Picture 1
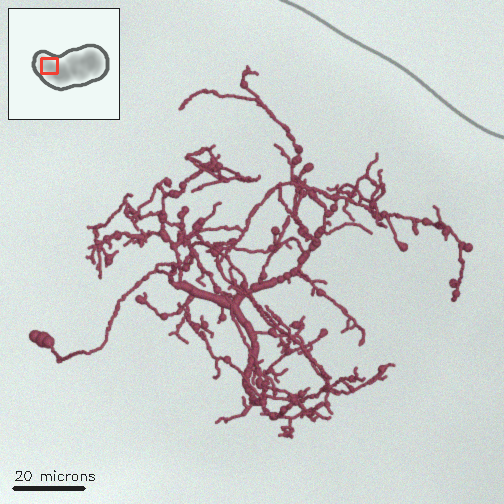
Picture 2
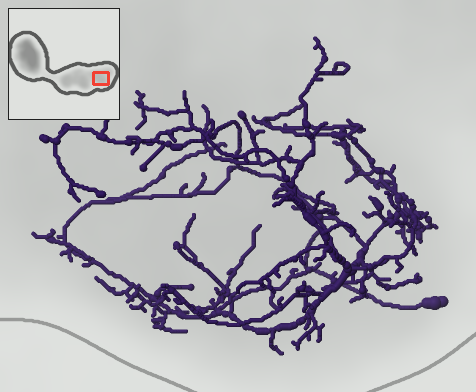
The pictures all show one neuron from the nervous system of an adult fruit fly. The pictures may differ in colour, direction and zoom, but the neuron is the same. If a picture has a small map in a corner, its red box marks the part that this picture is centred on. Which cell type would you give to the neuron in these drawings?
IN04B043_a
